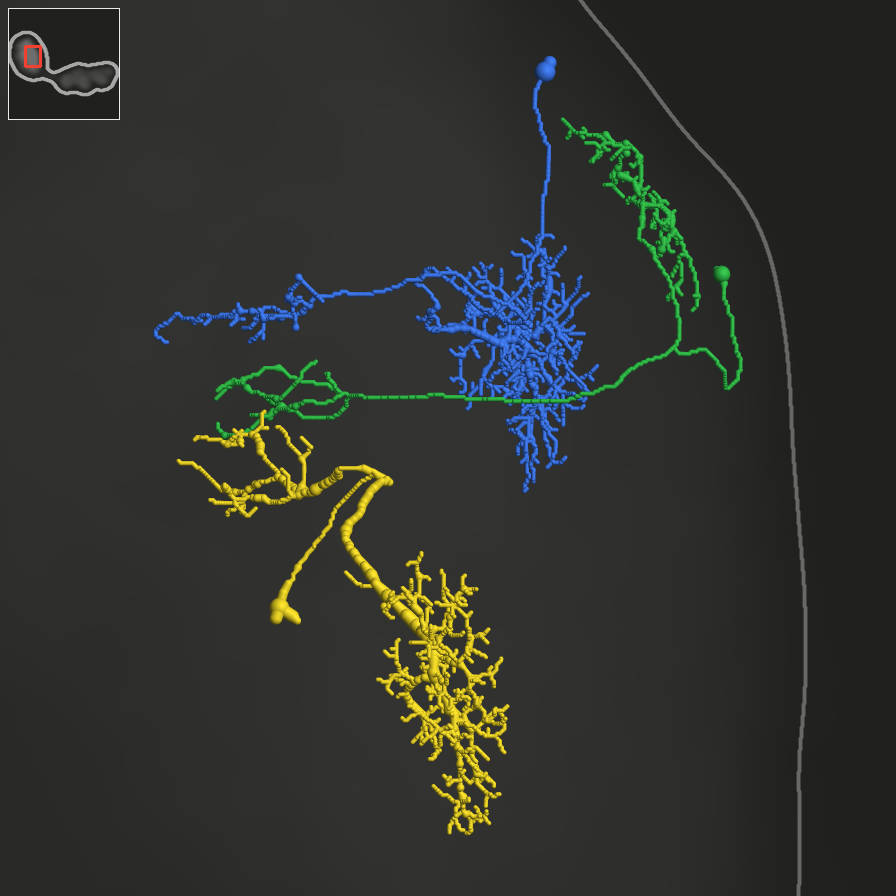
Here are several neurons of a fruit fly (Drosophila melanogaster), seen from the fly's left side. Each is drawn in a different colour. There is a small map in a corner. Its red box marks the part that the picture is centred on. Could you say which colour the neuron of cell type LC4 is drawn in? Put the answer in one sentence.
The colour is yellow.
